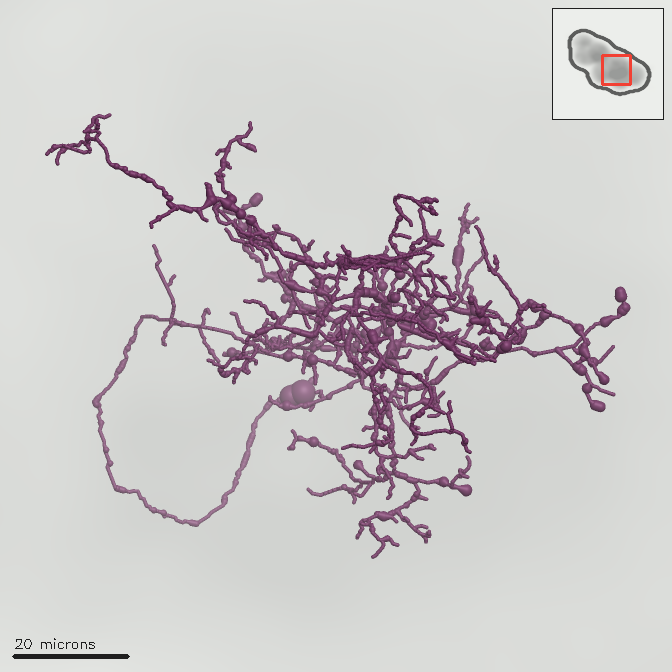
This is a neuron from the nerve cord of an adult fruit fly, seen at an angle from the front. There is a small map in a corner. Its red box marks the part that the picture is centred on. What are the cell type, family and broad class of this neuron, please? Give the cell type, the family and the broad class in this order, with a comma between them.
IN20A.22A092, hemilineage 20A.22A, nerve-cord intrinsic neuron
